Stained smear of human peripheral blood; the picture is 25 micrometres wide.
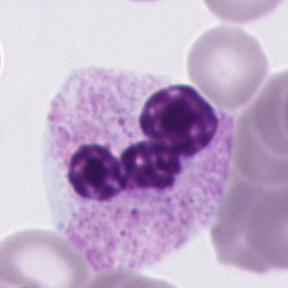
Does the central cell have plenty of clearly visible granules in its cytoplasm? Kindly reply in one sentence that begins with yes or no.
Yes, visible granules are present in great number in its cytoplasm.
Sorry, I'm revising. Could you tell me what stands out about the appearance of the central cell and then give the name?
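The nucleus of the central cell is divided into three lobes linked in a chain. Its largest lobe sits at the upper right of the nucleus. Pale pinkish-lilac cytoplasm surrounds the nucleus. The outline of the cell is irregular, with angular corners. This cell is a segmented neutrophil.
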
